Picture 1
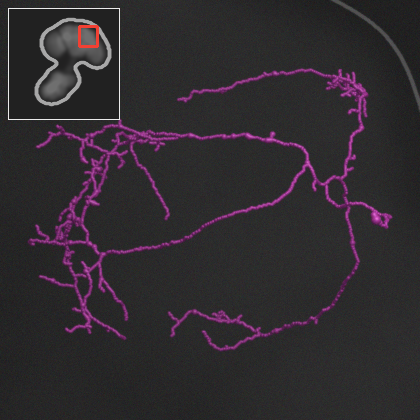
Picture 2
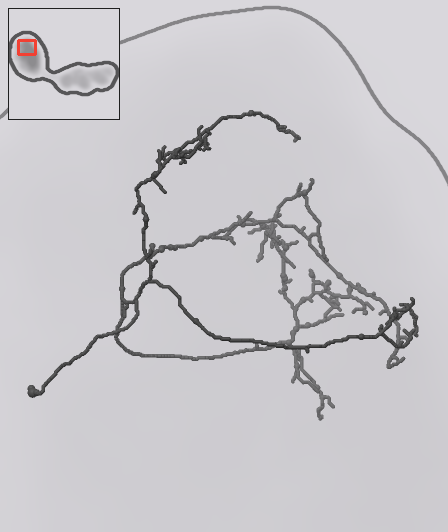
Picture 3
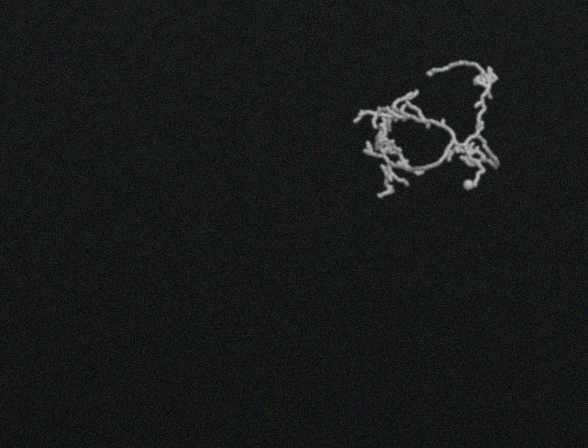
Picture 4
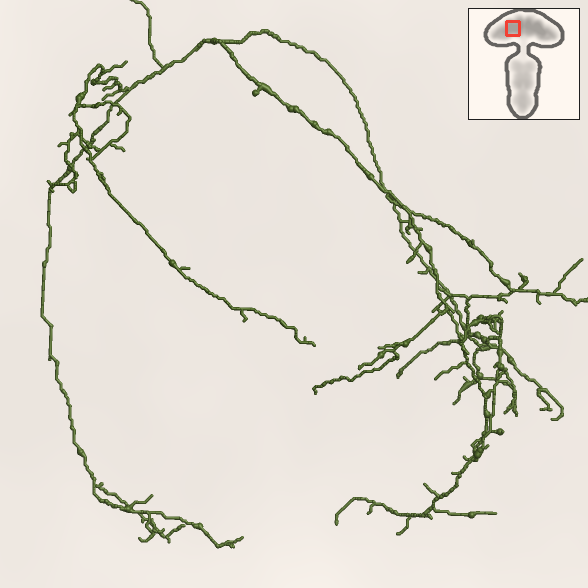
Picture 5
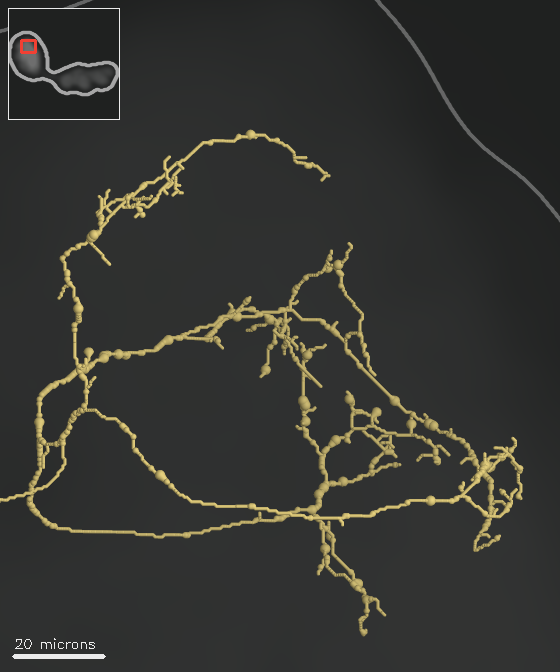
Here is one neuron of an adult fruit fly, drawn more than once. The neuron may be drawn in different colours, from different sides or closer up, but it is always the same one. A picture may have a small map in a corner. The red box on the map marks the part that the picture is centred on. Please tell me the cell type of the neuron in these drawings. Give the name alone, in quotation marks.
"CL090_b"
